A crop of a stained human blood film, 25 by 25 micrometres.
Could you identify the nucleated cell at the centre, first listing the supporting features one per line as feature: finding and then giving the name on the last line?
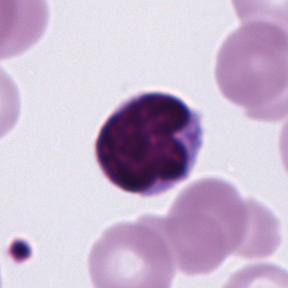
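Nucleus: notch cut into its right side
Nucleoli: none visible
Cytoplasm: thin pale lilac-blue rim, mainly on the right side
Granules: none distinct
Name: typical lymphocyte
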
